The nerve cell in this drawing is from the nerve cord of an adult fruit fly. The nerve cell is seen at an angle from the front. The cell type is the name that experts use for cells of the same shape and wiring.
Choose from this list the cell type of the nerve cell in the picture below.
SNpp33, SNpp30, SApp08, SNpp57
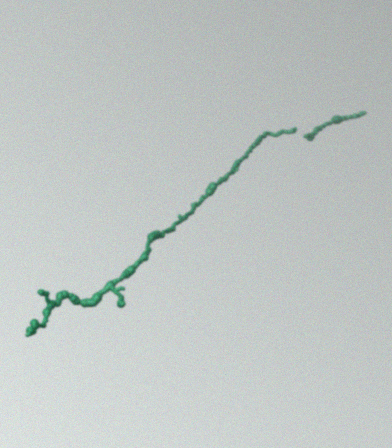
SNpp57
